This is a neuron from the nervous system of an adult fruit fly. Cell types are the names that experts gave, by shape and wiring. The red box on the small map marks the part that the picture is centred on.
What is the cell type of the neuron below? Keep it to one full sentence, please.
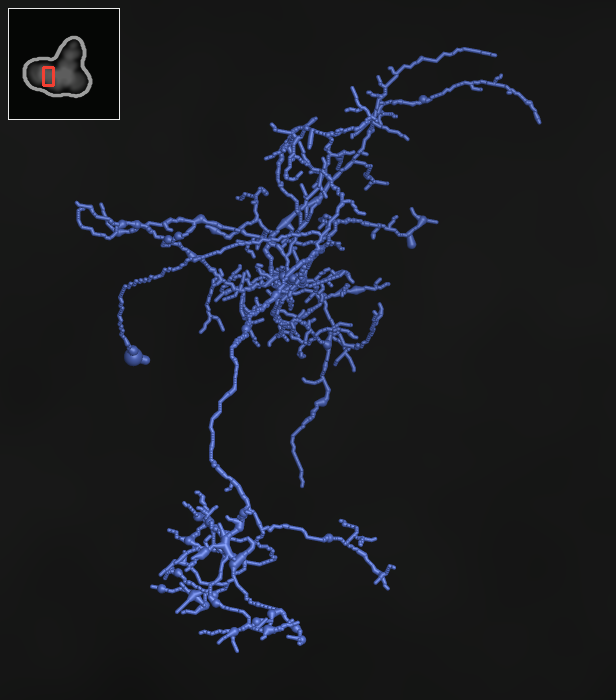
It is LAL030_a that this neuron is, by cell type.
